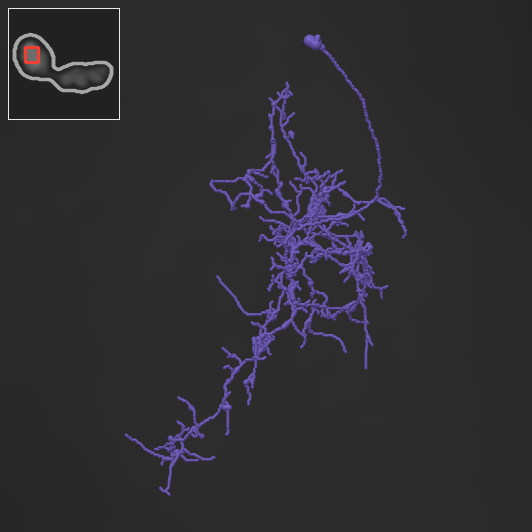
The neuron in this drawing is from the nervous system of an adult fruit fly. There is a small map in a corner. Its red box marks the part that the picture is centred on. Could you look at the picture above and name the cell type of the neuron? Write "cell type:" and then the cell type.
cell type: CL128a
